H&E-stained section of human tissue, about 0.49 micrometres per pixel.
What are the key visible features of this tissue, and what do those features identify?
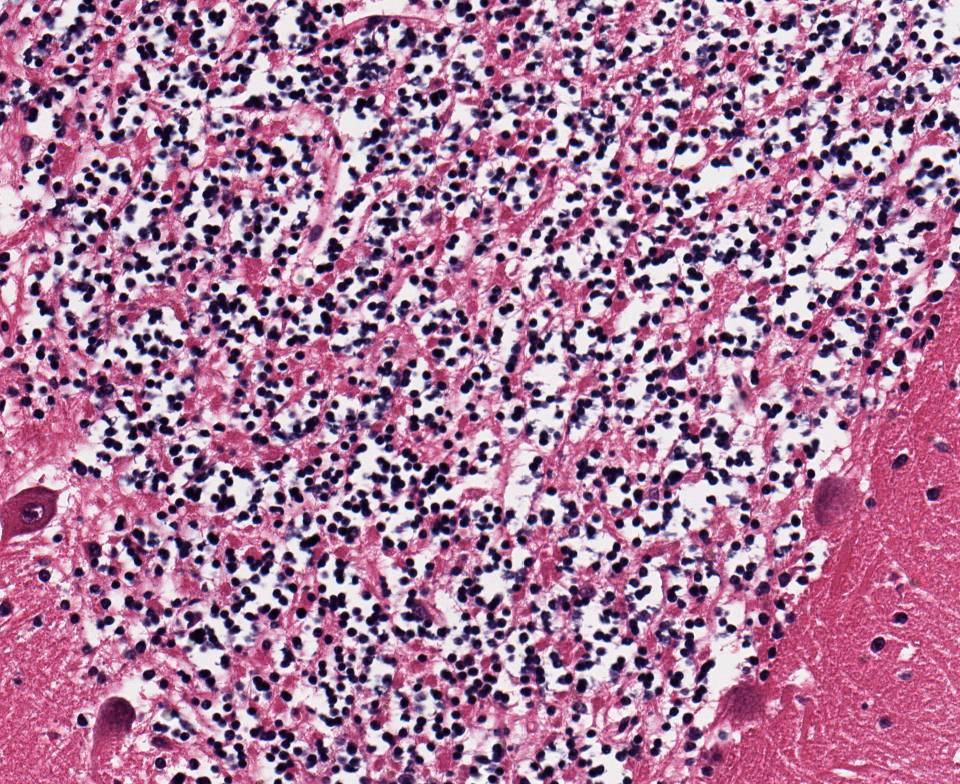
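First: densely packed cells fill top and centre; paler pink tissue lies lower left and along the right. Second: most cells are small, with round dark nuclei and barely visible cytoplasm. Third: a few large neurons with purplish-pink cytoplasm line the border, two lower left. This is cerebellum.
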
